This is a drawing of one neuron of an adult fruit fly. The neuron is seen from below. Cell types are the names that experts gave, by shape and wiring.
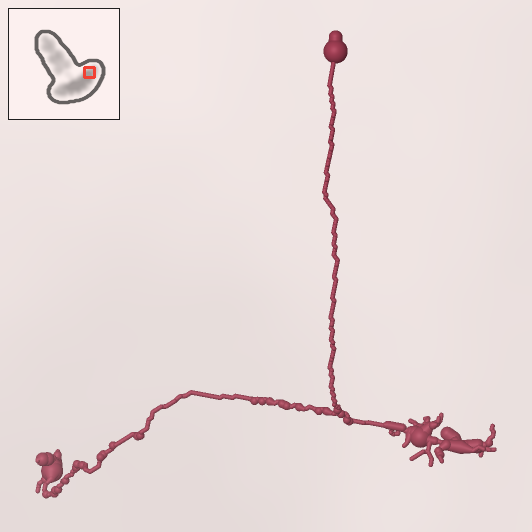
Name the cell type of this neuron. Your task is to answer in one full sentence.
The cell type of this neuron is T3.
